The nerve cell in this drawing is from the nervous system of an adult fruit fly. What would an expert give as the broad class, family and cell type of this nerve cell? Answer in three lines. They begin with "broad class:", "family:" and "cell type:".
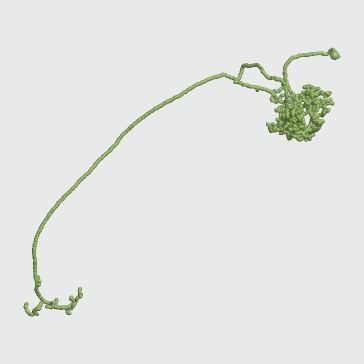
broad class: central-brain intrinsic neuron
family: hemilineage VLPl&d1_lateral
cell type: AVLP261_a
